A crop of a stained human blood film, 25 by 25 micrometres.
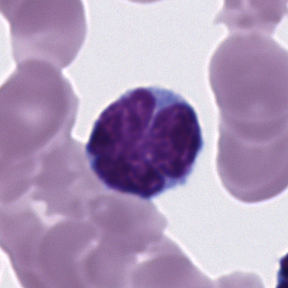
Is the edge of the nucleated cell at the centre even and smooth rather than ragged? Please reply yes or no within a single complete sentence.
Yes, the cell does have a smooth edge free of projections, blebs or tags.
